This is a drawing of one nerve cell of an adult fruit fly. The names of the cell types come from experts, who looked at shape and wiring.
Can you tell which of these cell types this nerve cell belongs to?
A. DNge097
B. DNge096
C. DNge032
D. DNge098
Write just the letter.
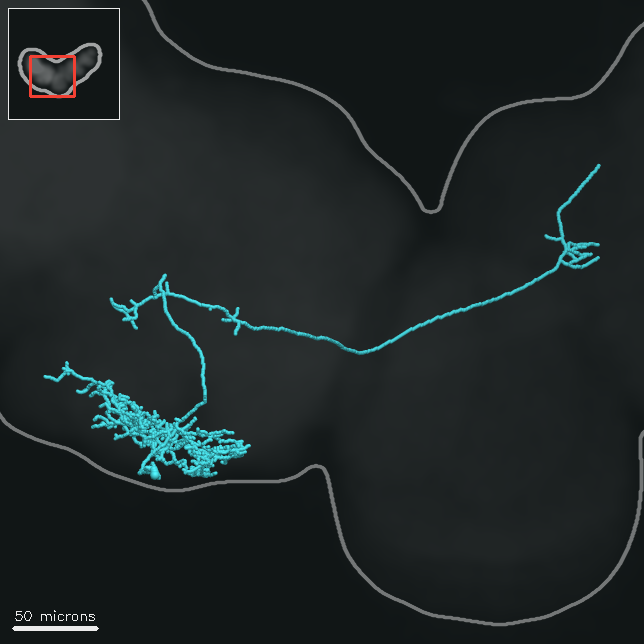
B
